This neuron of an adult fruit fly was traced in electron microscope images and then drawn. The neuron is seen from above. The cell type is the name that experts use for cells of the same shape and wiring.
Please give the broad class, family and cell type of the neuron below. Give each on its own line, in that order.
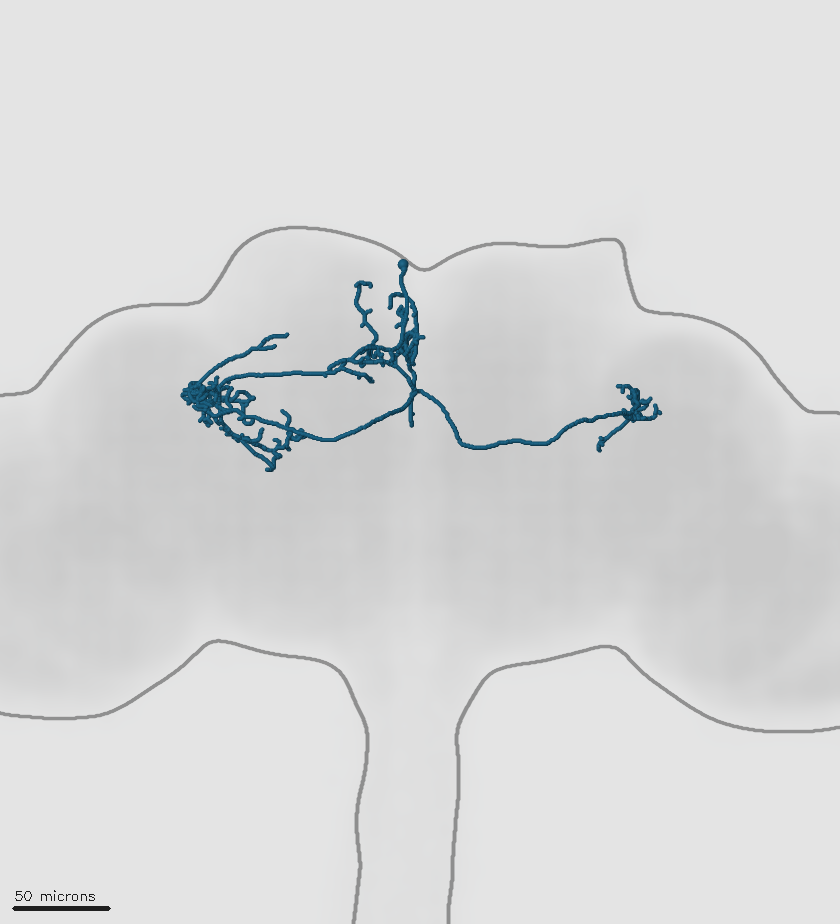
central-brain intrinsic neuron
hemilineage SMPad1
SMP703m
